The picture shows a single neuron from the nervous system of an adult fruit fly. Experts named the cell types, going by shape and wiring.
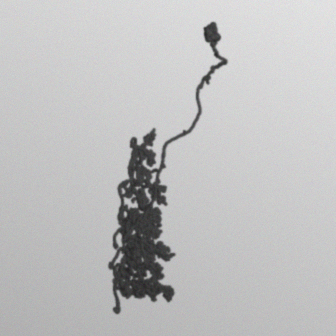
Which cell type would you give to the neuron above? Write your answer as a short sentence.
The cell type is Dm4.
